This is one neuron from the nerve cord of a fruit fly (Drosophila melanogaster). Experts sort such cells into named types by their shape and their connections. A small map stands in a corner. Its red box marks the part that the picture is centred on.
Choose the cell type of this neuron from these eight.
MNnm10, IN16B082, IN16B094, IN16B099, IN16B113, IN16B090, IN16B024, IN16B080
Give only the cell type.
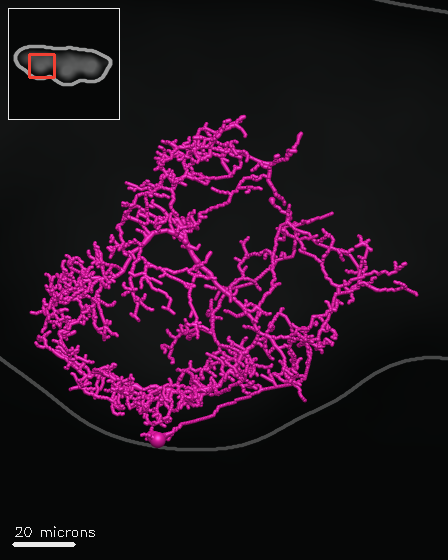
IN16B024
